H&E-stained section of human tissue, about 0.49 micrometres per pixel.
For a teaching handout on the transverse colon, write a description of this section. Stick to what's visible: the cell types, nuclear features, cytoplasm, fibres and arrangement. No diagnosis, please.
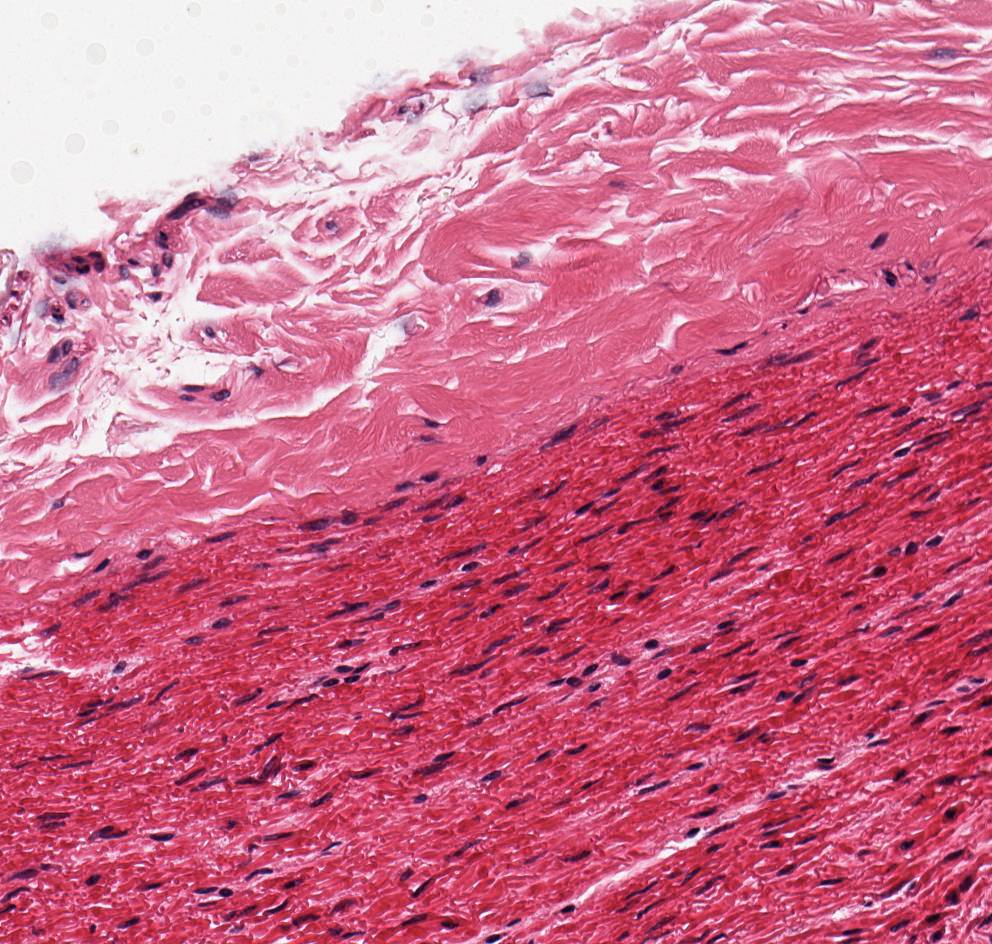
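Look first at the diagonal boundary: pale pink fibrous connective tissue lies in the upper left, and a dense muscle layer fills the lower right. Notice that the smooth muscle cells run parallel to one another, obliquely from lower left to upper right. Their nuclei are elongated and spindle-shaped, lying lengthwise along the cells. The muscle layer also stains a deeper red than the overlying connective tissue.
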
